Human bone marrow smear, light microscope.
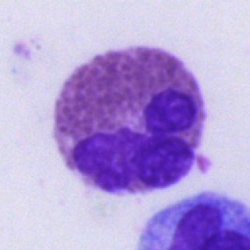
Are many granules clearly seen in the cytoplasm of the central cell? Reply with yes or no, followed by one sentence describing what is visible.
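Yes. Coarse, round granules are packed throughout the cytoplasm.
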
